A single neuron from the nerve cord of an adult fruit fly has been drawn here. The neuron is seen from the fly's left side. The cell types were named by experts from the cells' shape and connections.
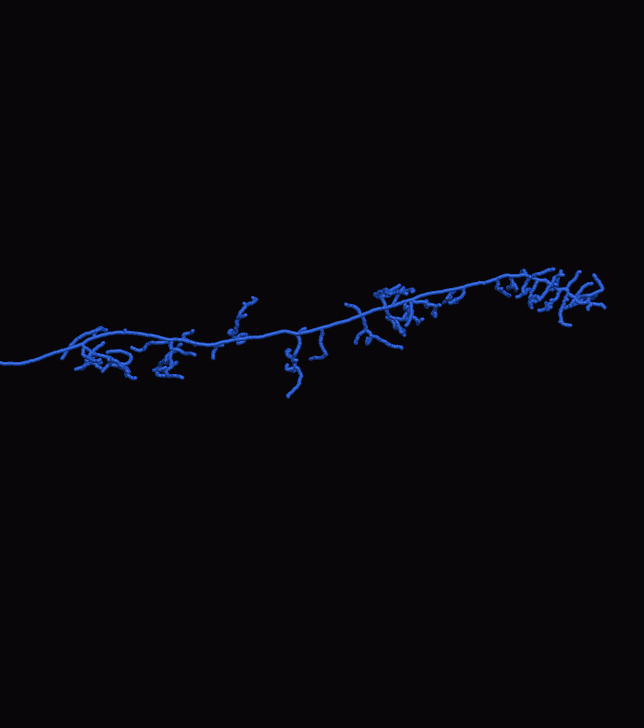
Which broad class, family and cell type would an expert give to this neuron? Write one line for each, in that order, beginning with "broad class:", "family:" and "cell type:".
broad class: descending neuron
family: hemilineage PSp2
cell type: DNp13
